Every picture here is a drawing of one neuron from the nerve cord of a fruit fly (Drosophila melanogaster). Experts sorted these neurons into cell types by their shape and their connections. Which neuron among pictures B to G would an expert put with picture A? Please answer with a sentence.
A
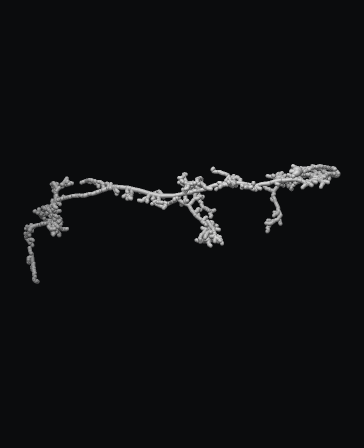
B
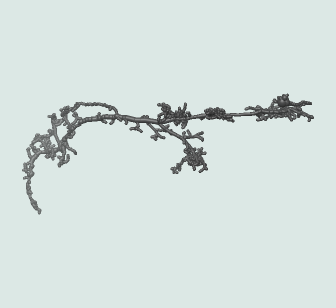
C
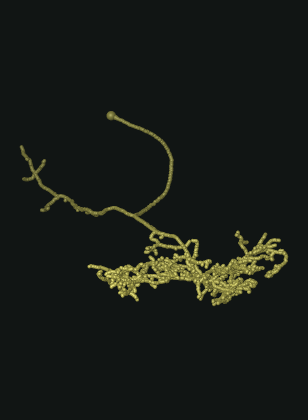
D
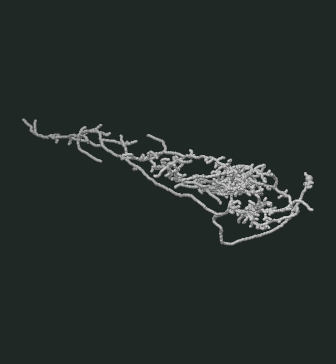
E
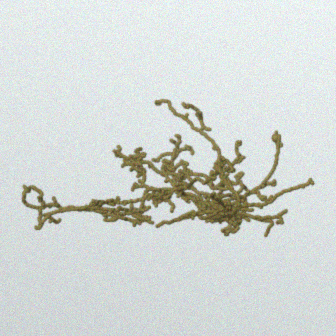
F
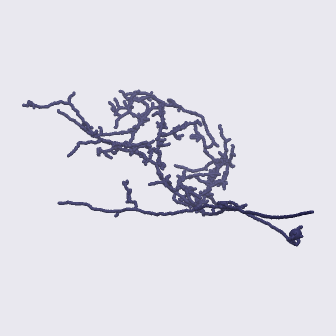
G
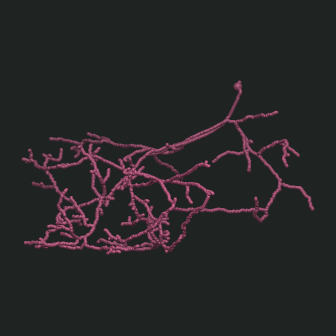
The neuron in picture B is of the same cell type.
